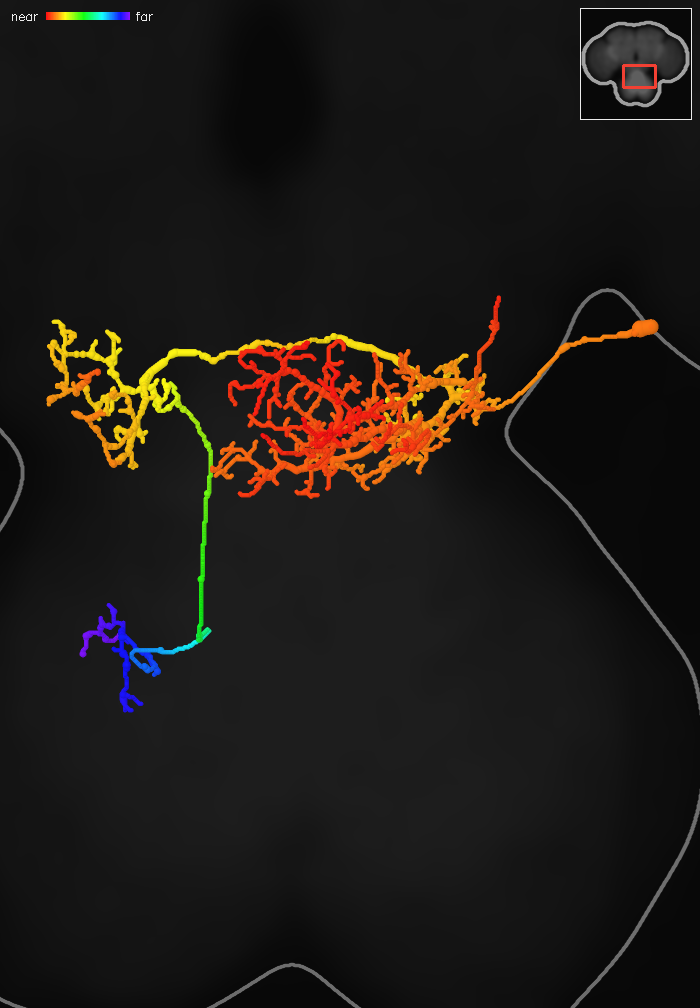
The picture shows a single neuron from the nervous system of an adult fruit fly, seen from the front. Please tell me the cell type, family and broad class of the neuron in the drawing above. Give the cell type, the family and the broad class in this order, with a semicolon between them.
DNge100; hemilineage LB7; descending neuron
